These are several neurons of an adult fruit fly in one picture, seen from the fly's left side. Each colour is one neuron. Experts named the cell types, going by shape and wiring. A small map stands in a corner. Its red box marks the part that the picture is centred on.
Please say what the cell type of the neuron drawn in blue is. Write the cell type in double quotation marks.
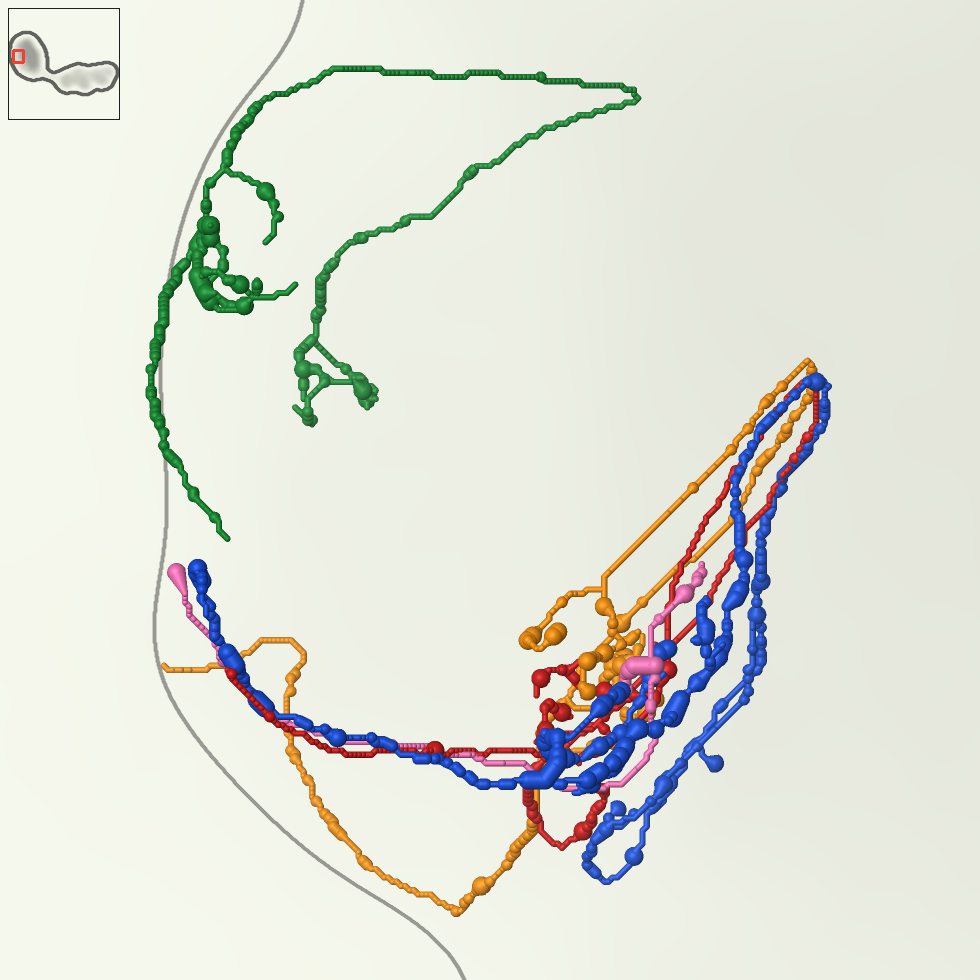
"ORN_VM6v"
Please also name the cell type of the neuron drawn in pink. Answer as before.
"ORN_VM6m"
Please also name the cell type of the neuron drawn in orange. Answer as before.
"ORN_VC5"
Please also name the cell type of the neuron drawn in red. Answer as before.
"ORN_VM1"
